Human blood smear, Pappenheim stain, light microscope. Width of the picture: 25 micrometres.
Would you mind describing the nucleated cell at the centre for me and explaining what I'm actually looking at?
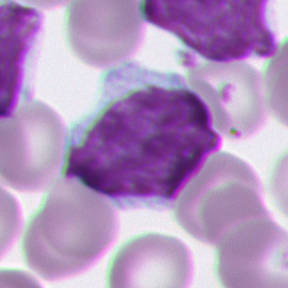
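With an irregular, angular outline and a pointed corner on its right side, the nucleus fills most of the cell. Only a narrow rim of pale greyish-lilac cytoplasm remains, its outer border faint and ragged rather than sharply smooth. It is a typical lymphocyte.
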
